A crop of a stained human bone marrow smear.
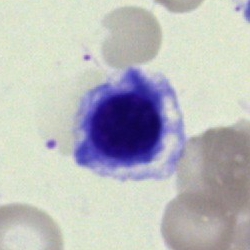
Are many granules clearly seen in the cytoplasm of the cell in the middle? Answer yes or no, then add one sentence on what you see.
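No. No granules are visible in the cytoplasm.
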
